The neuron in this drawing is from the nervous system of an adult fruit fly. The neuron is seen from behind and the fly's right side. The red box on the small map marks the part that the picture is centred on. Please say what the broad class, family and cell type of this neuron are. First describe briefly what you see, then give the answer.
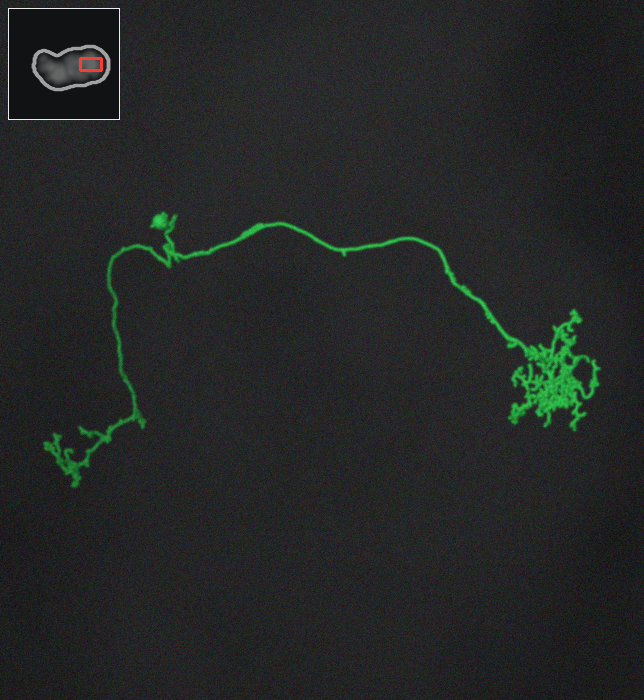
In this view it is wider than it is tall. This is a visual projection neuron. The family is LPC. The cell type is LPC1.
